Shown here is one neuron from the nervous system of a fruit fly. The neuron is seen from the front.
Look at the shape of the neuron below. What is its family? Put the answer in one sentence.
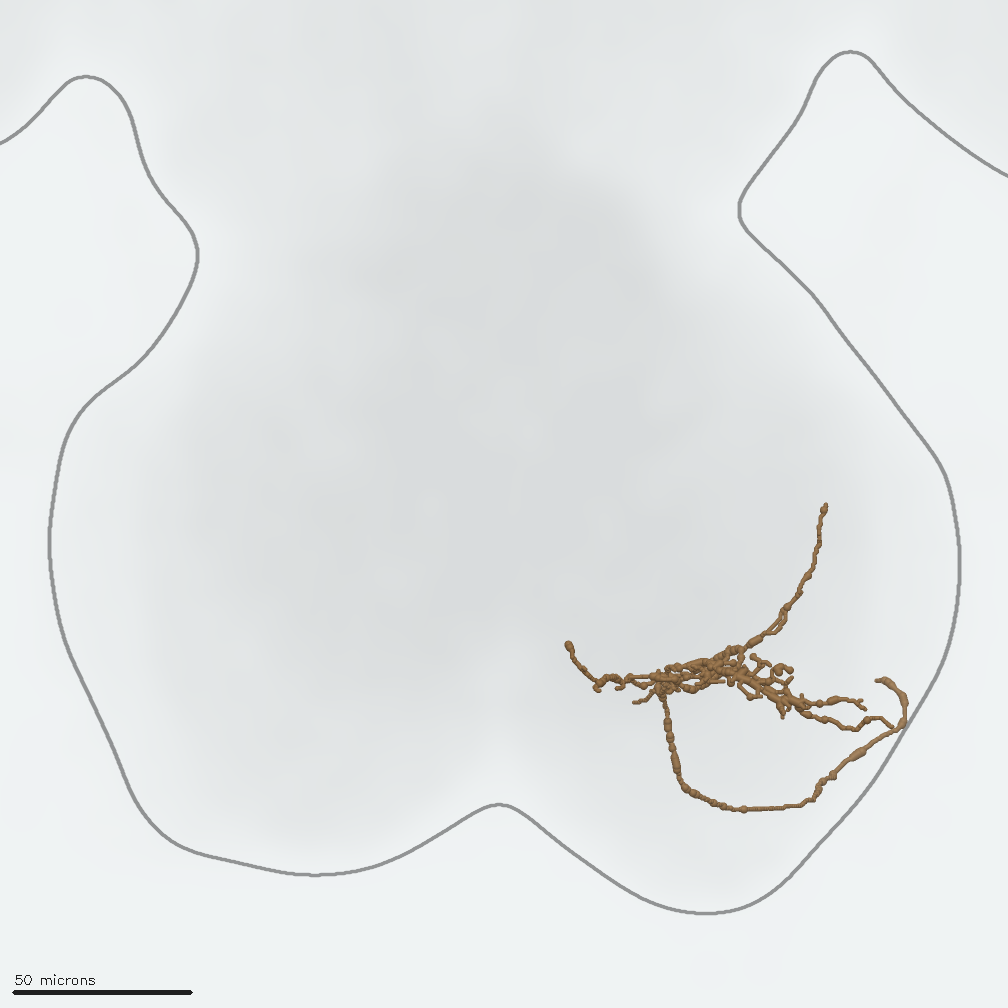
The family is class mechanosensory tactile.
